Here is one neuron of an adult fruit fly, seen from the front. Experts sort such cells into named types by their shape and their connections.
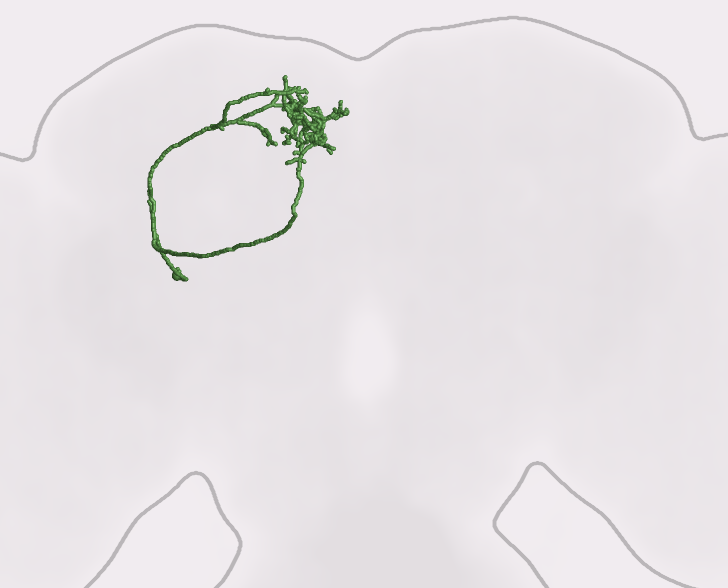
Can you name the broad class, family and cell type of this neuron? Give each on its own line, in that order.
central-brain intrinsic neuron
hemilineage VLPl&p1_posterior
SMP567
